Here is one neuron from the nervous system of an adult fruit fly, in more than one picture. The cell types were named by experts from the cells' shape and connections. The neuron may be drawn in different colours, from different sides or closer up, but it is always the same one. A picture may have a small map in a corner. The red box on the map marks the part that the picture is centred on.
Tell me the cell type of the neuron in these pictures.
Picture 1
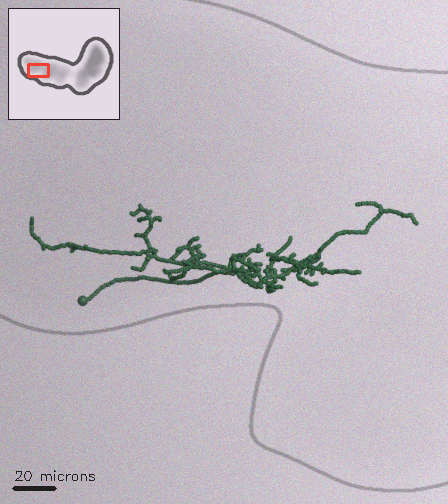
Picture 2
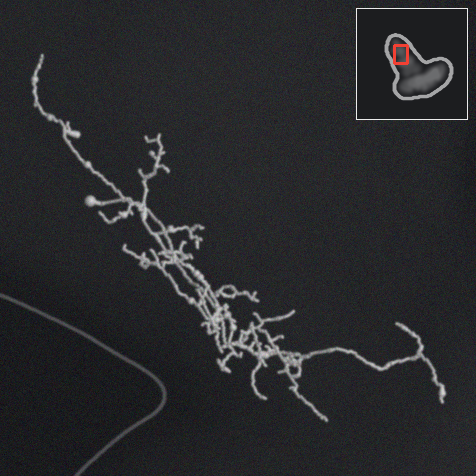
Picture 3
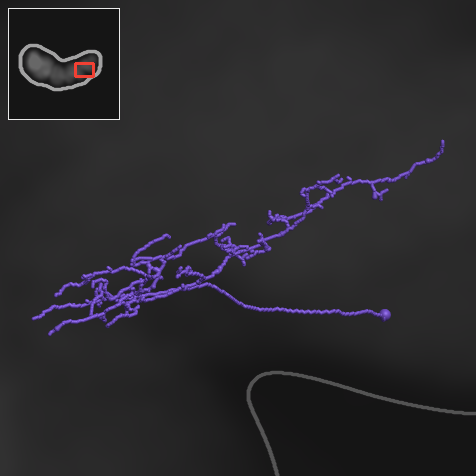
IN10B059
